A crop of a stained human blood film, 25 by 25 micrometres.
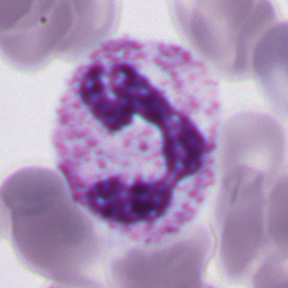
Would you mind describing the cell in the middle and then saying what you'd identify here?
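Quick look: the outline is smooth, round to slightly oval. The nucleus has two main lobes, an upper and a lower, joined by a thick band along the right side, with dark purple, coarsely clumped chromatin. Plenty of granular cytoplasm forms a wide zone around it and fills the gap between the lobes. It's a segmented neutrophil.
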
